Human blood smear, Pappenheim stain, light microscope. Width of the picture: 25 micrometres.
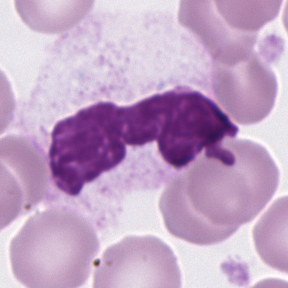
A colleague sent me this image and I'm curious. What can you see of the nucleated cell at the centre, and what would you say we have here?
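First, the nucleus is elongated and runs roughly horizontally across the cell. Second, no nucleoli are visible in it. Third, the cytoplasm is abundant and pale pinkish-lilac. Fourth, the cytoplasmic granules are lilac. The cell is a segmented neutrophil.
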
